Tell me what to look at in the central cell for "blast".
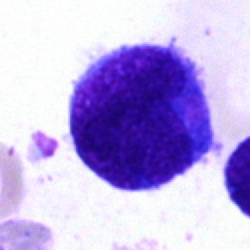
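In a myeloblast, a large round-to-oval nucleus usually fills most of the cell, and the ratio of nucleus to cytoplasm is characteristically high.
In this blast, the nucleus likewise fills most of the cell and leaves only scant cytoplasm, which agrees with that pattern. The cytoplasm that can be seen forms a thin blue crescent on the right side. Small irregular projections stand out from the margin, most noticeably at the top.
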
